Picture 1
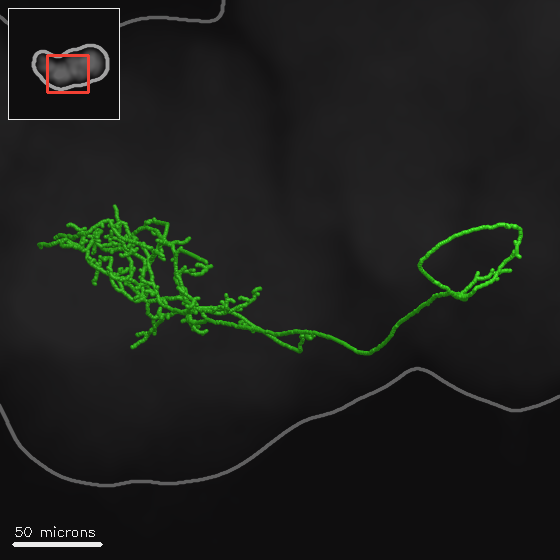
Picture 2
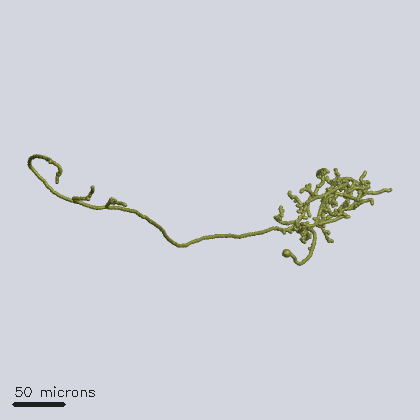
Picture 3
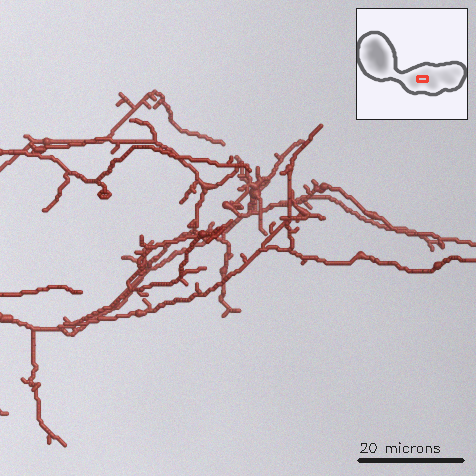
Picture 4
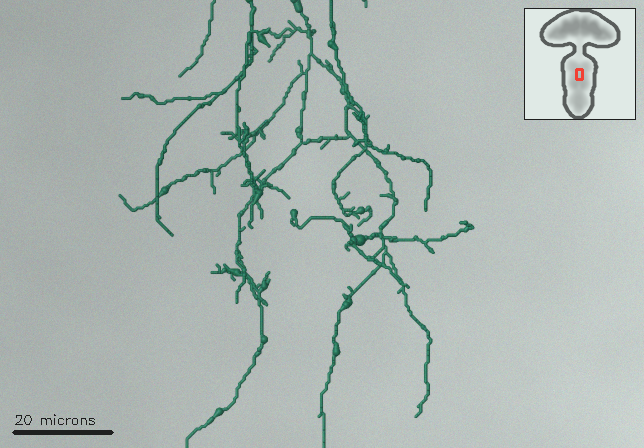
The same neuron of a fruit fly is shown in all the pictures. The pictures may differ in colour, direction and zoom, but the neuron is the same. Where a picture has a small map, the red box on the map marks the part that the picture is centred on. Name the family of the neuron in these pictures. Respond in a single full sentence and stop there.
Family hemilineage 08B includes the neuron shown here.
